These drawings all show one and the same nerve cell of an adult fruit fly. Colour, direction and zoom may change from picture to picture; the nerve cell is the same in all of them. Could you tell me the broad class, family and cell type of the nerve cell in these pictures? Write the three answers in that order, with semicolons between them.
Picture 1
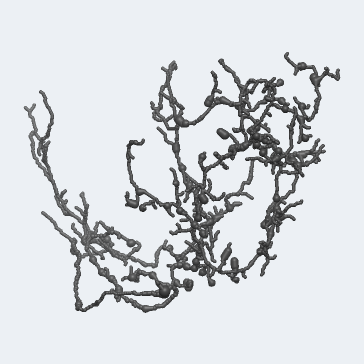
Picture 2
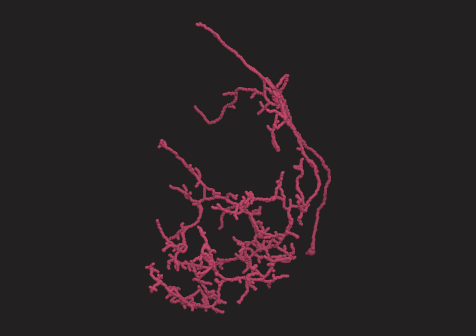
nerve-cord intrinsic neuron; hemilineage 19A; IN19A073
